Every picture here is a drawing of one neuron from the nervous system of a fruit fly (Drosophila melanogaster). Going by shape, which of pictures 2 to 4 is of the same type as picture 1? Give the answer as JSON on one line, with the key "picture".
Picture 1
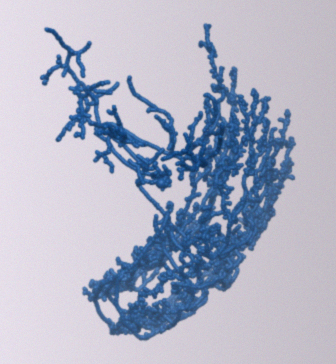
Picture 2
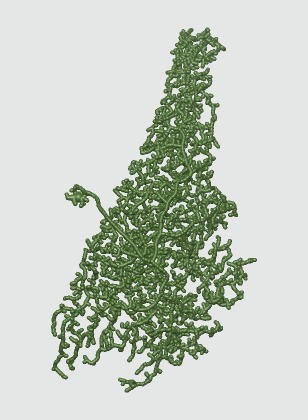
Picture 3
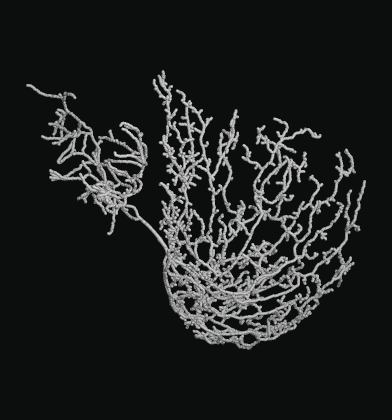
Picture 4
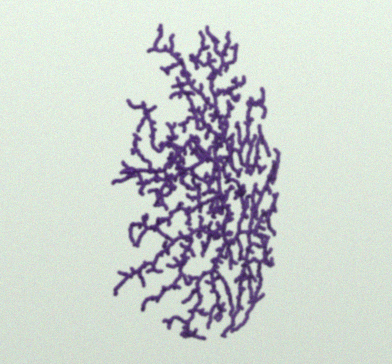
{"picture": 3}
